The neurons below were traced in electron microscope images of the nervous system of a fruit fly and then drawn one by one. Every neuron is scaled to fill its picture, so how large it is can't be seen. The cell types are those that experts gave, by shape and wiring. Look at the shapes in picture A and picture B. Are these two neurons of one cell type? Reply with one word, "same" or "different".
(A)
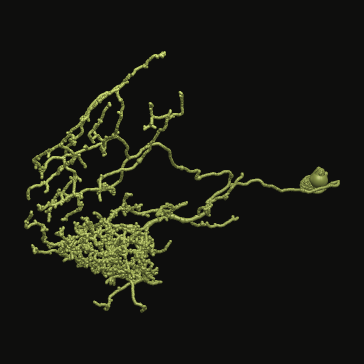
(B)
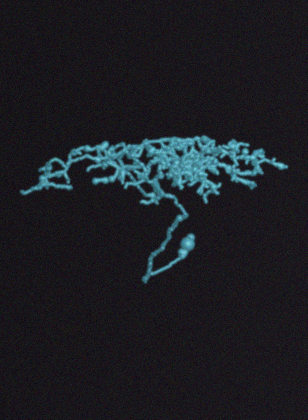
same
